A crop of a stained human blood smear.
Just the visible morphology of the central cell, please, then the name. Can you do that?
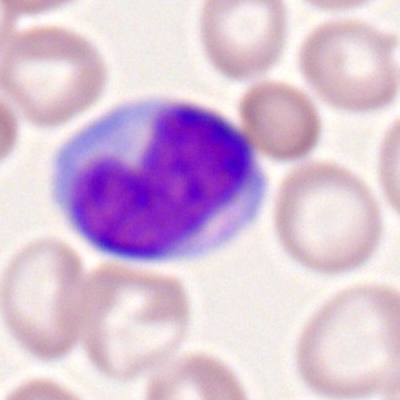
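Look first at the nucleus: a deep notch cuts in from its upper edge, folding it into a bean-like shape. Its chromatin is dark purple with patchy lighter areas, not evenly smooth. The cytoplasm lacks distinct coarse granules and clear vacuoles. This is a monocyte.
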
